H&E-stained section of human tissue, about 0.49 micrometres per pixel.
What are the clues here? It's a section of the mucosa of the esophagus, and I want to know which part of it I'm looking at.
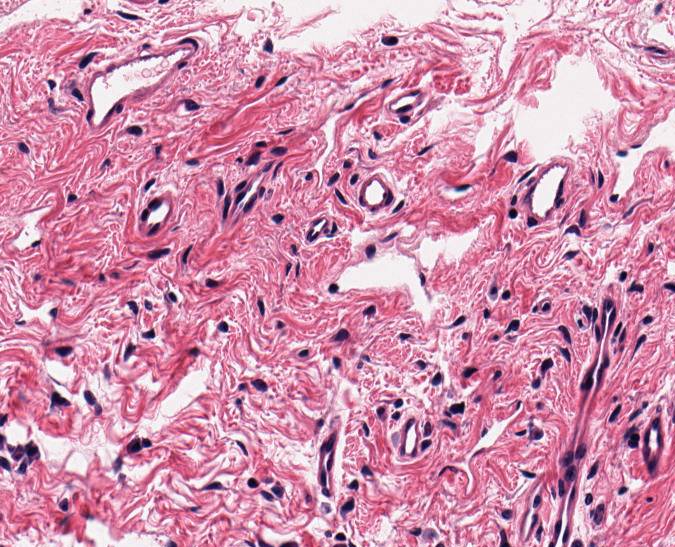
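Answer: loose connective tissue. The whole field is fibrous connective tissue with no epithelium. Its pink, wavy collagen bundles are loosely arranged in varied directions, with sparse fibroblasts bearing dark spindle-shaped nuclei between them.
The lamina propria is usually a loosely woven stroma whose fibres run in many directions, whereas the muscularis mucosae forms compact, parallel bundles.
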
